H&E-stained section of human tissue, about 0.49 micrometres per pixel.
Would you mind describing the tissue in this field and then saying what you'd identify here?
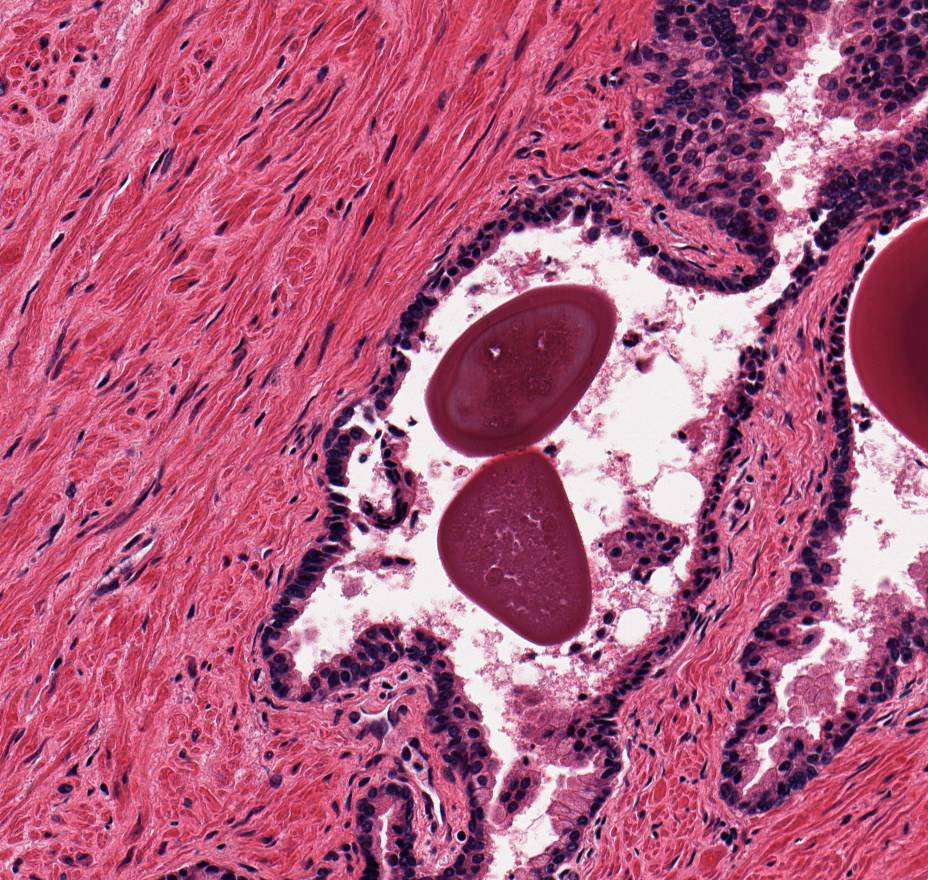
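The left-hand stroma is dense pink bundles of spindle cells with elongated dark nuclei, like smooth muscle. Gland outlines are irregular, with lining folding into the lumens. Dark lining nuclei crowd into more than one row in places, chiefly upper right. The tissue is prostate.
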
